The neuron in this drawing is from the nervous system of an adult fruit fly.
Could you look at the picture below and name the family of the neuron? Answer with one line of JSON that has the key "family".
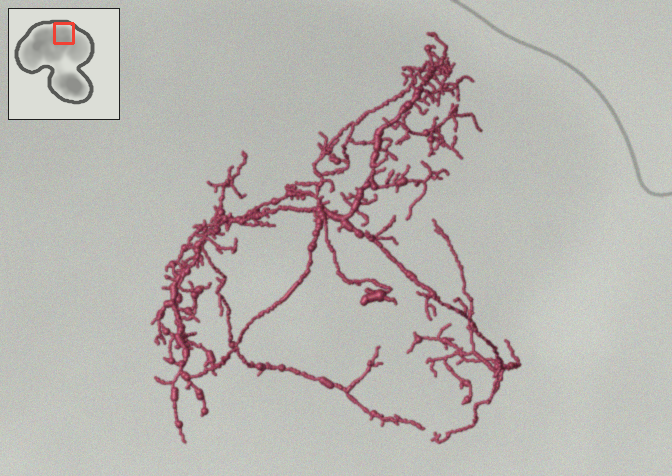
{"family": "hemilineage SLPa&l1_anterior"}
